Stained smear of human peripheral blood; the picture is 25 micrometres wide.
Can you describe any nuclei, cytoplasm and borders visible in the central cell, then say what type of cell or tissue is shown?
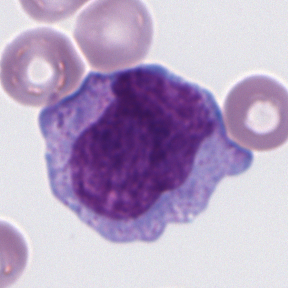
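Let's begin with the nucleus: it is one large mass, folded irregularly, and not split into separate lobes. Now look at the cytoplasm around it, which is a pale greyish blue. You'll see that it is dusted with many fine pinkish-purple granules. Follow its outer edge, and you'll find it a slightly deeper blue than the interior. The cell measures about 19 by 16 micrometres. What you are looking at is an atypical promyelocyte.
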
